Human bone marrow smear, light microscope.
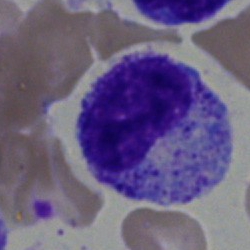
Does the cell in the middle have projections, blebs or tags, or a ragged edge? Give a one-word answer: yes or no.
No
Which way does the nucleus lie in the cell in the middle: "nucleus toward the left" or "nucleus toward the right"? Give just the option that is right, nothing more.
Nucleus toward the left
